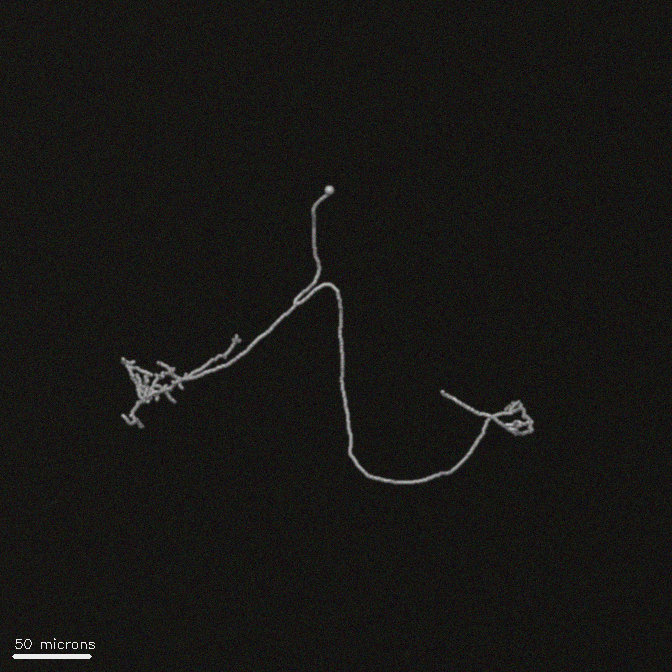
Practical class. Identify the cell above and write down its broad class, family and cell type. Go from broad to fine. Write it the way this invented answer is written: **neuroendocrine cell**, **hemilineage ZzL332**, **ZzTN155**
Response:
**central-brain intrinsic neuron**, **hemilineage WEDd2**, **CB1055**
